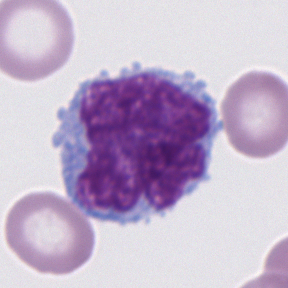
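Monocyte, at the centre of this blood smear. Notice first that its outline is roughly round, while the margin carries many small knob-like projections. Now look at the nucleus: it is irregular, and a deep cleft runs up into it from the lower edge. The rim of cytoplasm is widest on the left.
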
